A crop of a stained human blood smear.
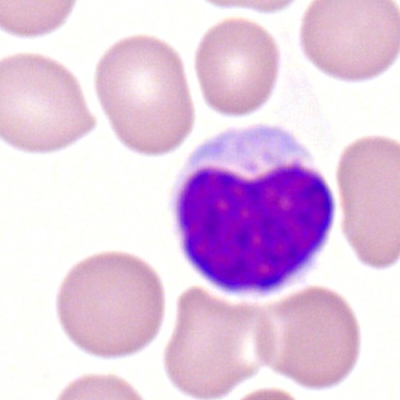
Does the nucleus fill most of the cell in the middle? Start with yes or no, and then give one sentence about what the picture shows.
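Yes. The nucleus fills most of the cell.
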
